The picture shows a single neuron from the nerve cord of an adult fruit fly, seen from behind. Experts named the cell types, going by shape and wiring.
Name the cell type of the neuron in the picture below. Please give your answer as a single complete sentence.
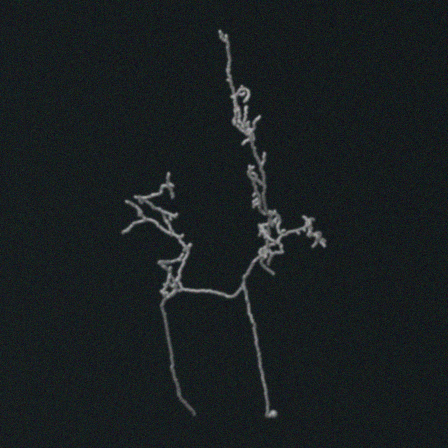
This neuron is assigned to the cell type AN07B091.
